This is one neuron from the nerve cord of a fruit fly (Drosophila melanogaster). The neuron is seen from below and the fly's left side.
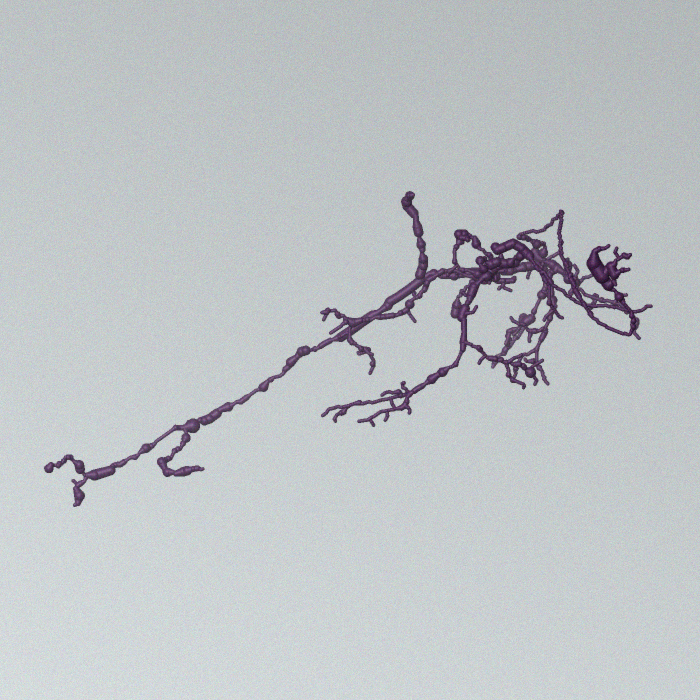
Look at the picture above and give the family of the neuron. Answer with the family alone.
hemilineage 03B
